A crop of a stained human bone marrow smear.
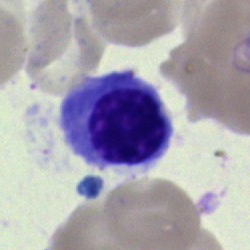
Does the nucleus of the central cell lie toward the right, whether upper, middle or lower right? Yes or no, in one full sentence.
Yes, the nucleus is found toward the right, whether upper, middle or lower.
